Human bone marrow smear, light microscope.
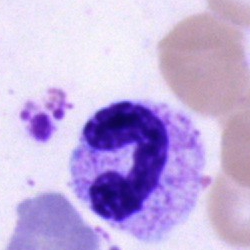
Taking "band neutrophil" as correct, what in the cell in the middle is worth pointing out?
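I'm told this is a band neutrophil, so let me hold the picture up to that. The nucleus here is a single unsegmented band curved into a C shape, its open side facing left.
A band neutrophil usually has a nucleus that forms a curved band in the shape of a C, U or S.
This C-shaped band goes with that.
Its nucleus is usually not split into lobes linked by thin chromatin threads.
This one is a single unsegmented band, so that goes with it too. The chromatin is dense and dark purple, and fine pinkish-violet granules fill the cytoplasm. Nothing I see here goes against the name.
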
